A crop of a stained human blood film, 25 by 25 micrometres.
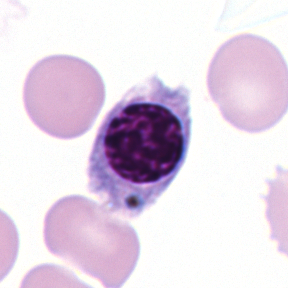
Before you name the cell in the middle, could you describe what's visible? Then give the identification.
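Along the upper edge of the cell, ragged, hair-like projections form a fringe. The nucleus, I see, is round in outline and about 7 micrometres across. Its chromatin looks coarse, gathered into dark blocks with paler streaks between them. The cytoplasm has a pale grey-lilac tint. Just below the nucleus, a single small dark dot sits in the cytoplasm. So this cell is a normoblast.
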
